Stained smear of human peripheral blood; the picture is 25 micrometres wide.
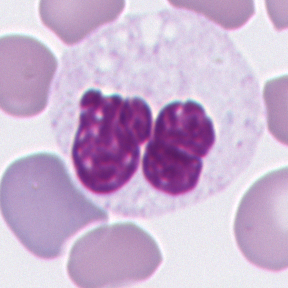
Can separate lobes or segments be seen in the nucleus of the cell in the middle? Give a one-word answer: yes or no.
Yes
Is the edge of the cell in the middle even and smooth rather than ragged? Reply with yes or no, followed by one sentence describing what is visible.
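Yes. The outline of the cell is round and smooth.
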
